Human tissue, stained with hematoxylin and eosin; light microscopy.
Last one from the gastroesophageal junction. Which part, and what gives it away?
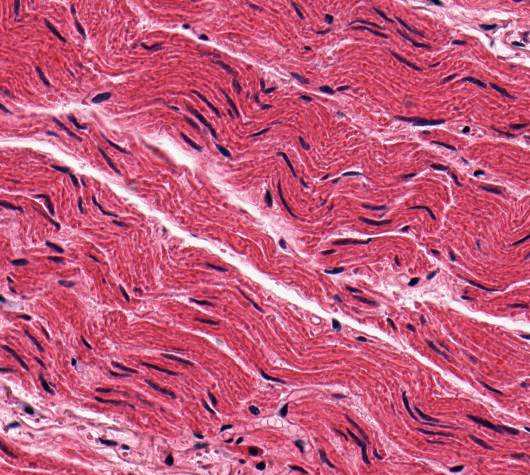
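That's smooth muscle. Densely packed, deeply eosinophilic bundles of elongated, wavy fibres fill the whole field, with elongated, dark blue, cigar-shaped nuclei, and there's no epithelium anywhere.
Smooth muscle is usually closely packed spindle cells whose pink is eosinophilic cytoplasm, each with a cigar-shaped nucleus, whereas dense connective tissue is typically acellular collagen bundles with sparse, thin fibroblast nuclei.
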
